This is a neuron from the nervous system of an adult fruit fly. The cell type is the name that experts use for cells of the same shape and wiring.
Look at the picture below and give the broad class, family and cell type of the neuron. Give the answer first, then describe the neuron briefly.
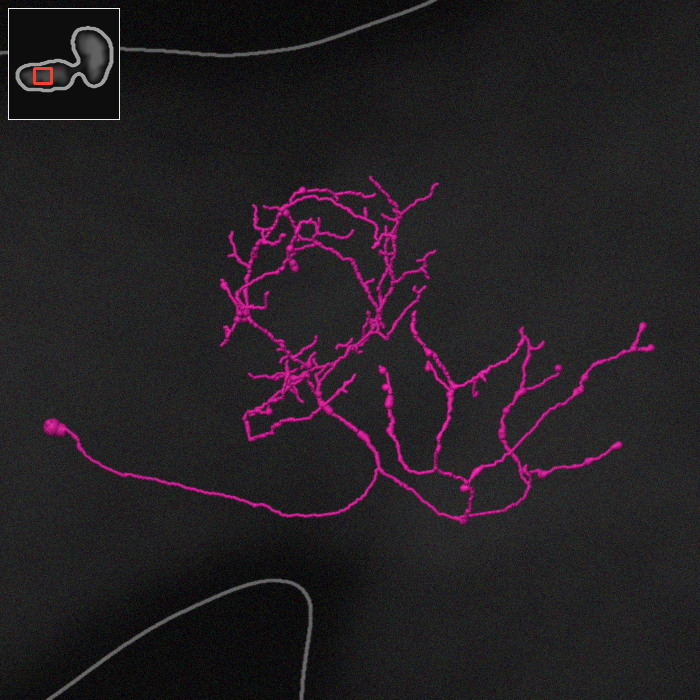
It is a nerve-cord intrinsic neuron. Its family is hemilineage 01B. It is of cell type IN01B027_c. The cell body can be seen on the left of the picture. Dozens of branch ends can be seen.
